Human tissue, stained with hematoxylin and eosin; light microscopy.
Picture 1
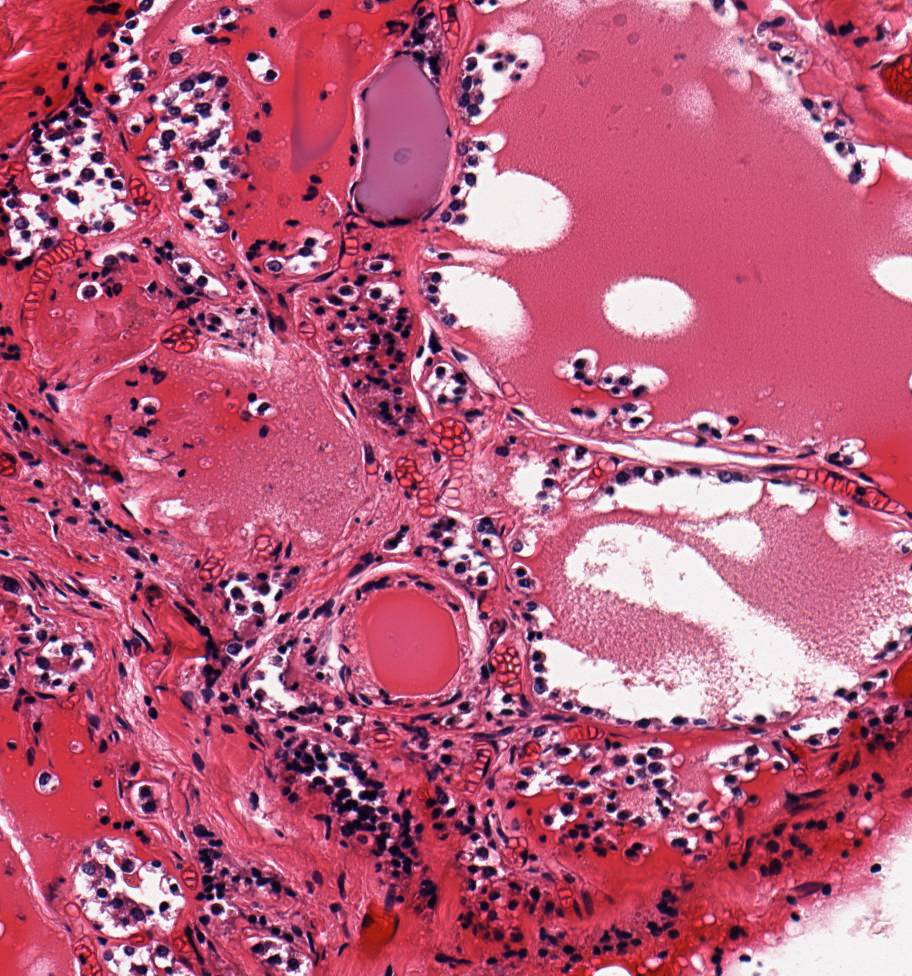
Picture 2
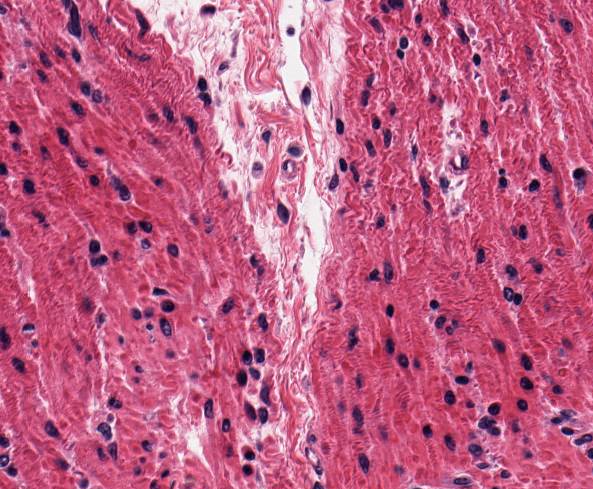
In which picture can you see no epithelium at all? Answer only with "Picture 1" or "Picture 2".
Picture 2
